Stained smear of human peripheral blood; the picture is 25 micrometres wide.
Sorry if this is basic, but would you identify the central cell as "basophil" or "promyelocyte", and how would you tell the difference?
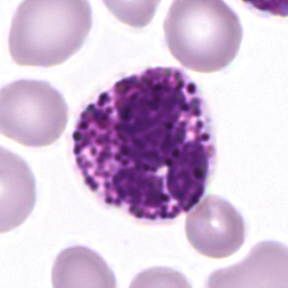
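This is a basophil. First, the cytoplasm holds coarse, round, dark purple granules, with pale pink cytoplasm between them. Second, some granules lie over the nucleus as well. Third, the granules are scattered loosely enough that the nuclear lobes stay visible. Last, the cell is about 13 micrometres across.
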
